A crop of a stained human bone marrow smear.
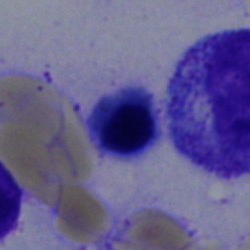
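Erythroblast, the cell in the middle of a stained human bone marrow smear. First, the outline is round and smooth. Next, the chromatin is very dark and dense, with no visible pattern. Then the cytoplasm forms only a narrow blue rim around the nucleus. Finally, no granules are visible in the cytoplasm.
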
